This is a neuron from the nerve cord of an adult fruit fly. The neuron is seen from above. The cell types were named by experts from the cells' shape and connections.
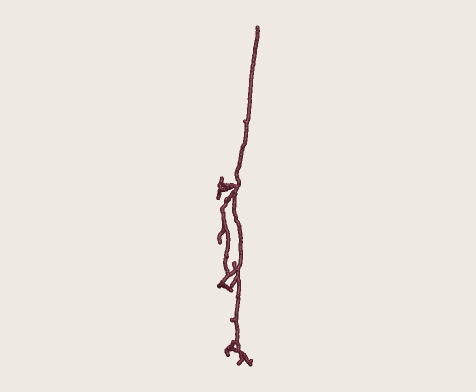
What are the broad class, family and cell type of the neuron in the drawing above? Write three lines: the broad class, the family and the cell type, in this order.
descending neuron
hemilineage LB7
DNge110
